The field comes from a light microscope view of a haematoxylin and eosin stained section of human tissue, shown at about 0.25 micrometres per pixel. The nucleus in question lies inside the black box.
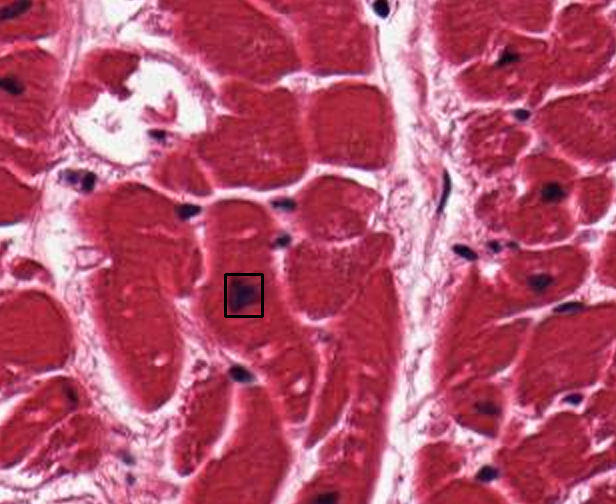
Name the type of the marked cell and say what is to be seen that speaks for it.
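Cardiomyocyte. The nucleus is a single dark purple, angular body with somewhat blurred edges, not a thin streak. The nucleus is plumper than the thin, dark nuclei lying in the pale clefts between the fibres. The nucleus sits well inside the fibre, with pink cytoplasm on all sides, away from its outline. The cytoplasm is plentiful and deep pink-red, fairly evenly stained, and makes up a broad fibre with a smooth outline. The fibre lies packed among similar pink fibres cut across or obliquely, separated from them by narrow pale spaces.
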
